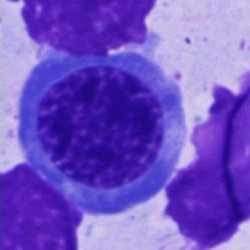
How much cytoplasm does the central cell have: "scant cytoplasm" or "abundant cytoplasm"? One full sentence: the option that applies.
A narrow rim is all the cytoplasm this cell has.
